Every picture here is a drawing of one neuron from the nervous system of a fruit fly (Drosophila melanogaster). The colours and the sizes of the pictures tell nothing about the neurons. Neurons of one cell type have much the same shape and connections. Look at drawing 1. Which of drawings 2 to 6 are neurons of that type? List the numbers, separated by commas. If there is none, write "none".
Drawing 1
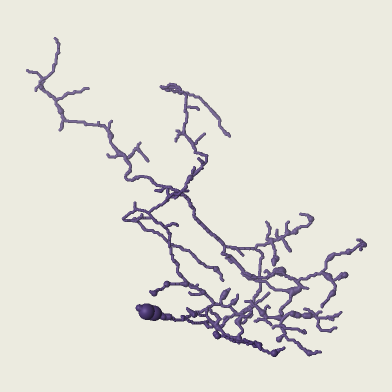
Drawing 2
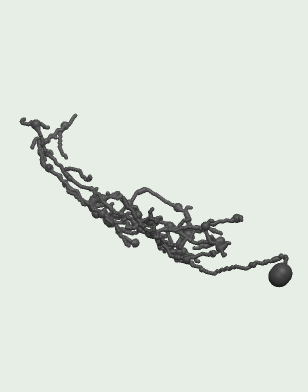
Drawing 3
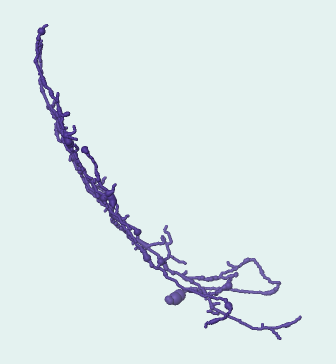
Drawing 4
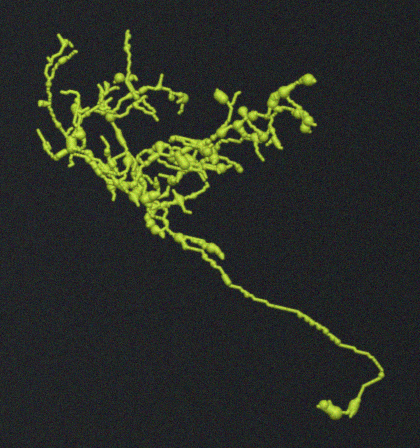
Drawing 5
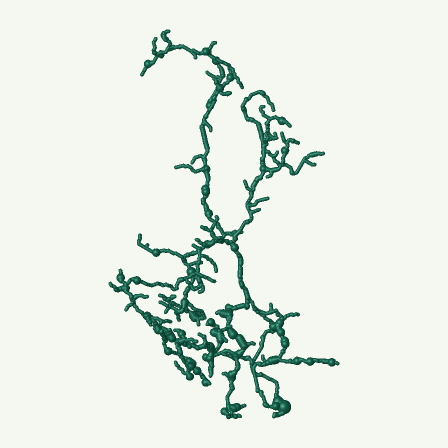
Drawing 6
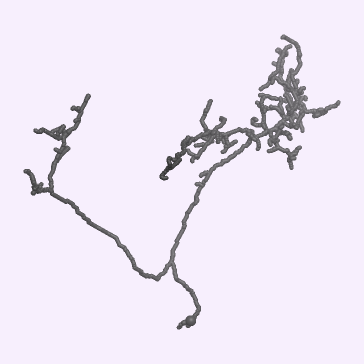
5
